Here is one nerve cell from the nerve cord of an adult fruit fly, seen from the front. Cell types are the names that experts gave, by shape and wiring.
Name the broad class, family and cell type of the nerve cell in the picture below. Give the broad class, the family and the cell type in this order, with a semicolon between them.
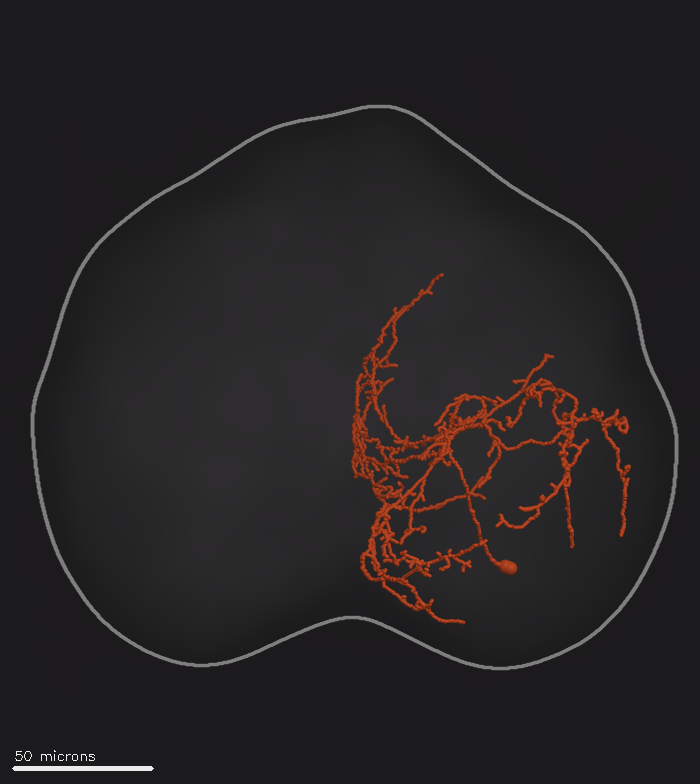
nerve-cord intrinsic neuron; hemilineage 03A; IN03A052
